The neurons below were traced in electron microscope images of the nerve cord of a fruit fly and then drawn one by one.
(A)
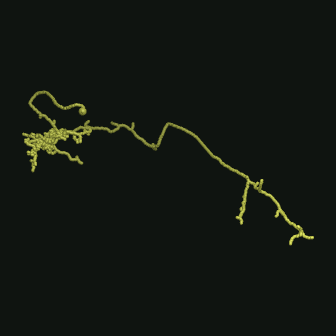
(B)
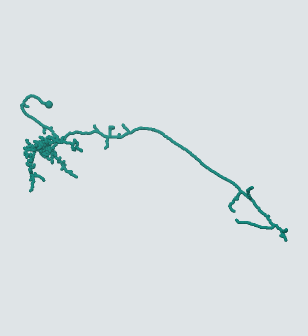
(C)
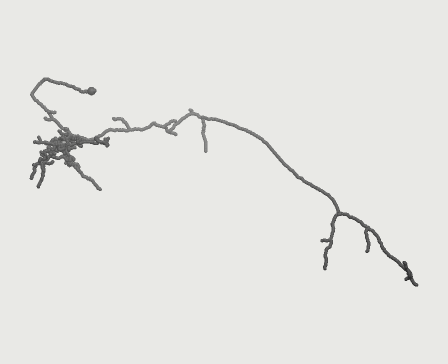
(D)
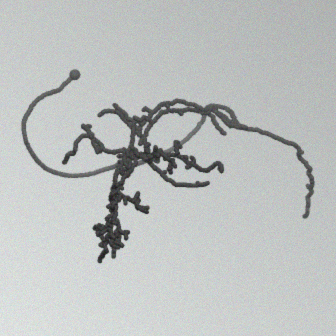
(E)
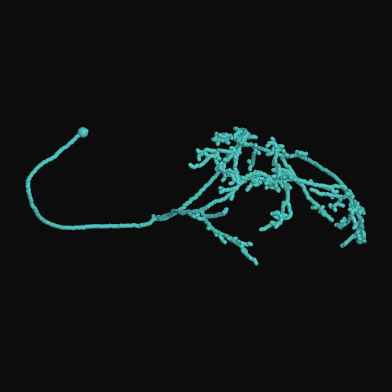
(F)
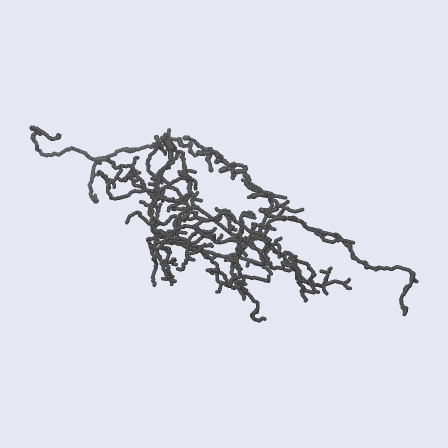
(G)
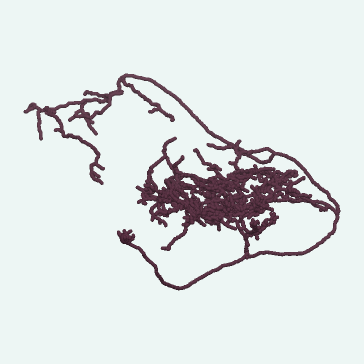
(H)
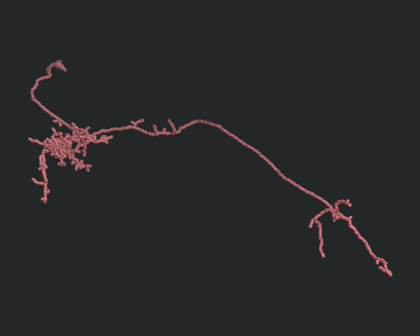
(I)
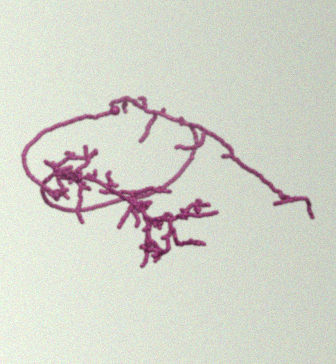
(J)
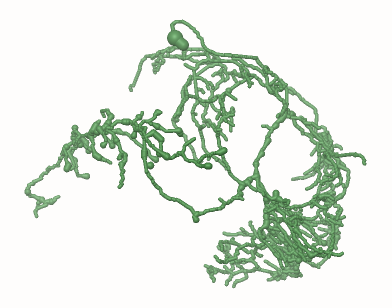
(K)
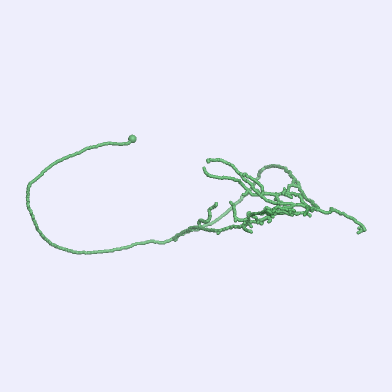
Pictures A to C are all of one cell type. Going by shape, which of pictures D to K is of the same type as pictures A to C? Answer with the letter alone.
H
